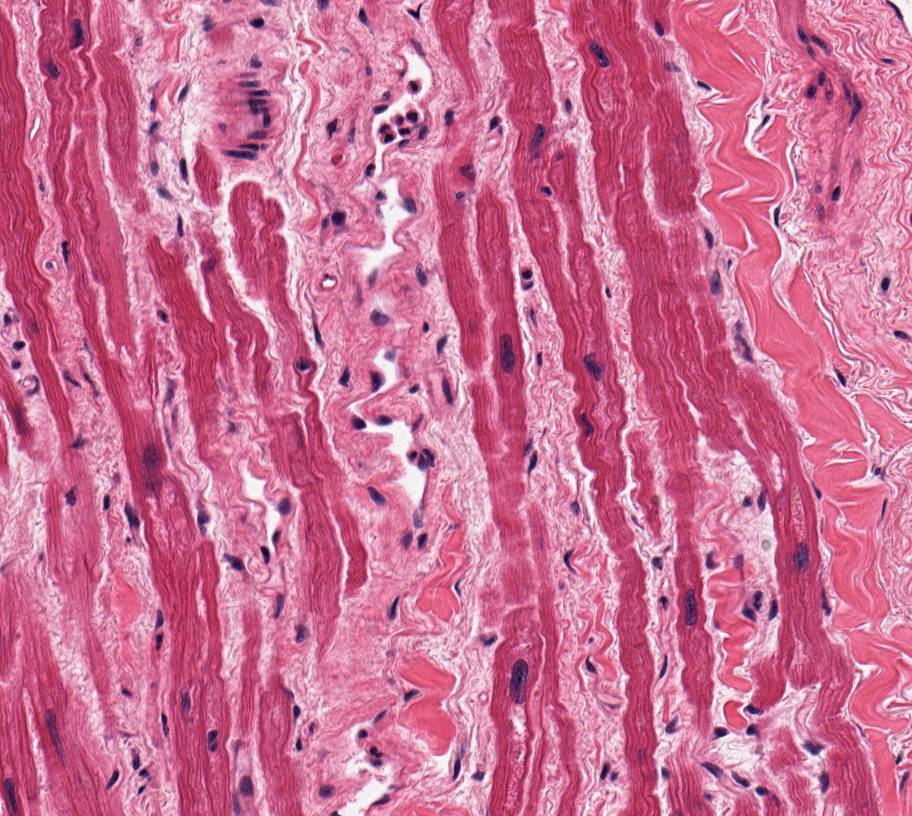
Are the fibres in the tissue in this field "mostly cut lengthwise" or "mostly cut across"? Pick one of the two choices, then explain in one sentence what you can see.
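Mostly cut lengthwise. Long eosinophilic muscle fibres run roughly from top to bottom across most of the field.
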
